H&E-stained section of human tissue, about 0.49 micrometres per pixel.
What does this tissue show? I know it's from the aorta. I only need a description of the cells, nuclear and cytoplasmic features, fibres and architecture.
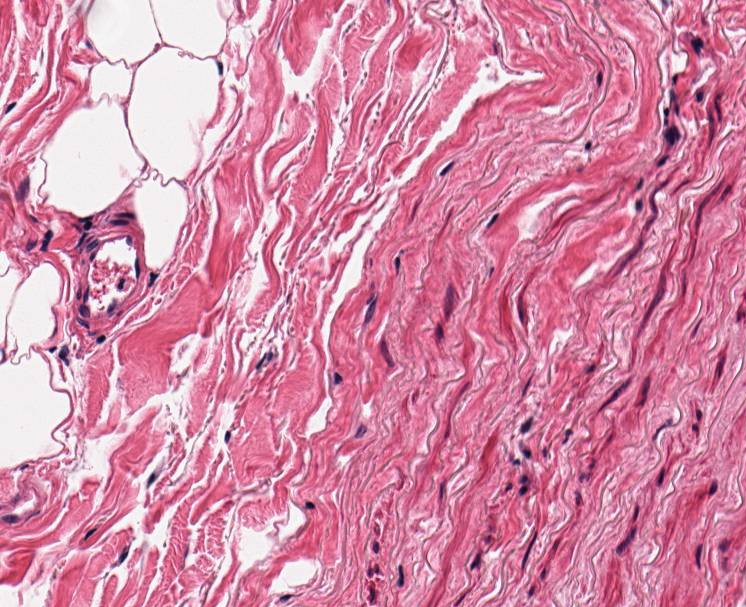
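Look first at the pink collagen bundles; see how wavy they are. Lying along those fibres are scattered fibroblast nuclei, dark, thin and elongated. The large empty spaces are adipocytes, each outlined by a thin membrane. Now find the left edge, about midway down: a small vessel sits among the fat cells.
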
